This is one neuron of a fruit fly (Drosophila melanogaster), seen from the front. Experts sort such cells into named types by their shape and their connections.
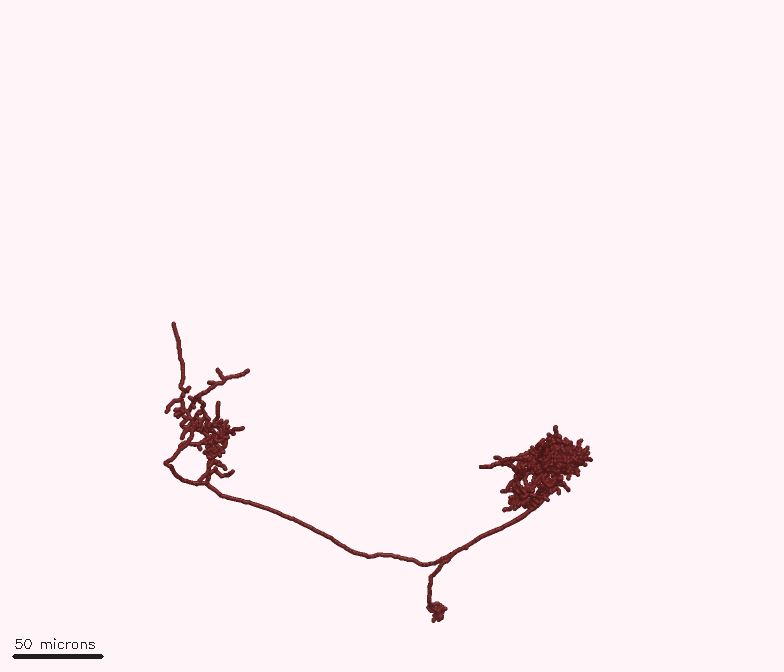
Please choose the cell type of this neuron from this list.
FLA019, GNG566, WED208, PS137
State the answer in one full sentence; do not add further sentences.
Under cell type classification, the neuron is WED208.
